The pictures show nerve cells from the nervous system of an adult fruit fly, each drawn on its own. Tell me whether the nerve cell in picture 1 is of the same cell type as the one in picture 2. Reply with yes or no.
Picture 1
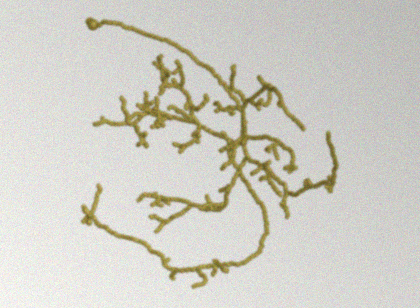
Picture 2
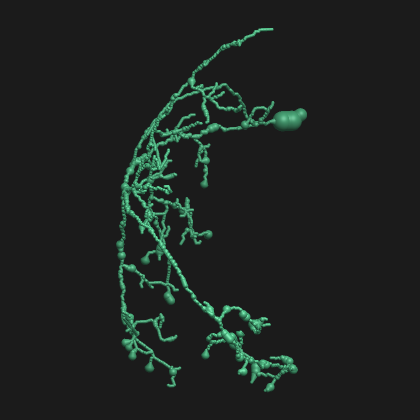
yes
